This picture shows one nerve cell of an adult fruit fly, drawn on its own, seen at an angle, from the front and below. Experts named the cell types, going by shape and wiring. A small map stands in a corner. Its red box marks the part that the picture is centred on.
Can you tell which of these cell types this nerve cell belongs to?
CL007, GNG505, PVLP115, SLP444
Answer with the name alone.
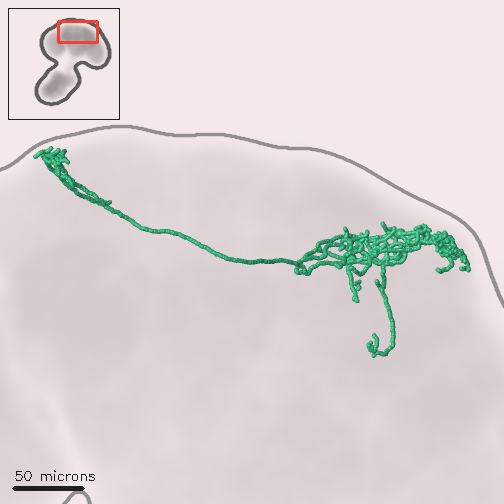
SLP444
